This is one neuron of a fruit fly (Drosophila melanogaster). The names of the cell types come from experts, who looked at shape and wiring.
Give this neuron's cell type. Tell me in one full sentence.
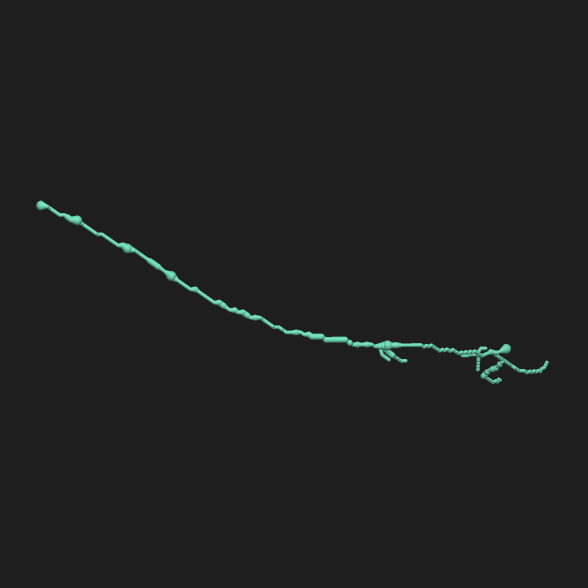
The cell type held by this neuron is LgLG1a.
